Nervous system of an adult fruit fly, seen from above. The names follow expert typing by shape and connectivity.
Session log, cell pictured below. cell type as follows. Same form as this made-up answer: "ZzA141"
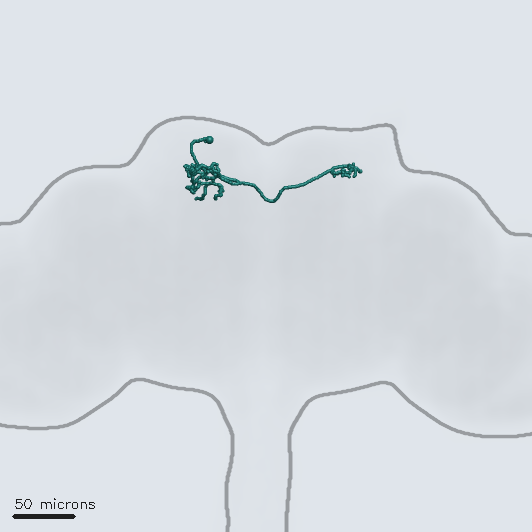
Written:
"PAM13"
